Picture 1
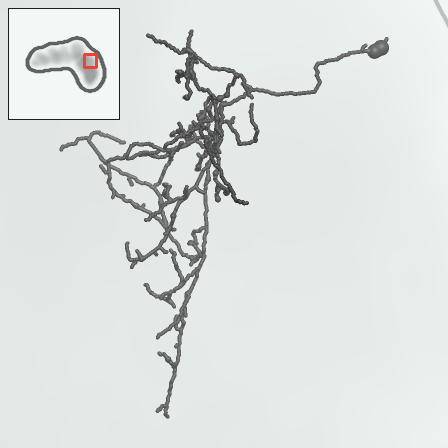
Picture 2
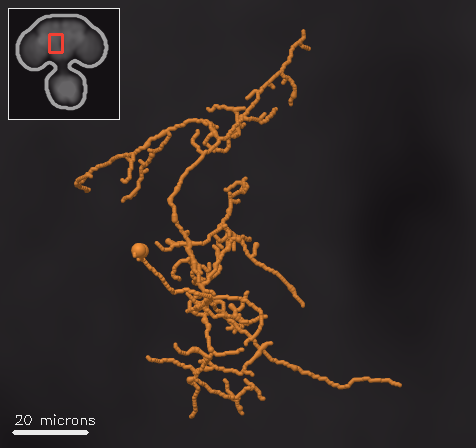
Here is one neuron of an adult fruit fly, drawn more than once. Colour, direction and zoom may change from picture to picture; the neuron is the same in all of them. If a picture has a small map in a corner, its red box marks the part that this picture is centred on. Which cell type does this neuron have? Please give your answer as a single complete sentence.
What this neuron is, by cell type, is CB2702.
